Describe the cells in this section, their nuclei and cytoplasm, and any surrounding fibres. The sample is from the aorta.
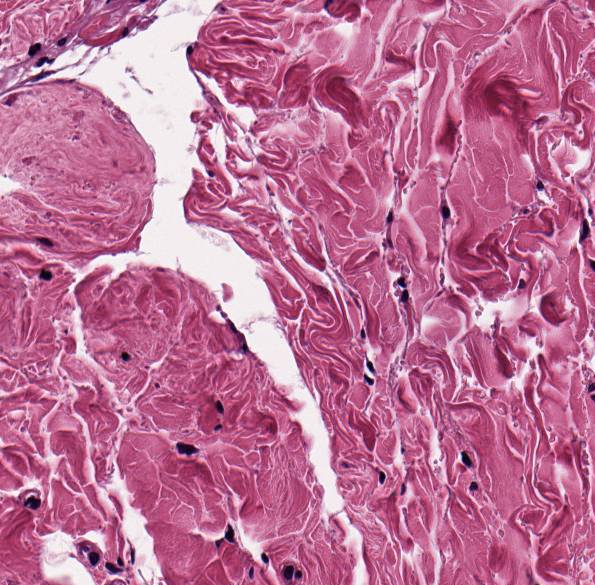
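First, composition: the field is made up almost entirely of densely packed eosinophilic collagen bundles. Second, orientation: in the right half, these bundles are wavy and run mainly from top to bottom. Third, cells: few small, dark, elongated fibroblast nuclei lie scattered between the bundles. Fourth, epithelium: none is present anywhere in the field.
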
